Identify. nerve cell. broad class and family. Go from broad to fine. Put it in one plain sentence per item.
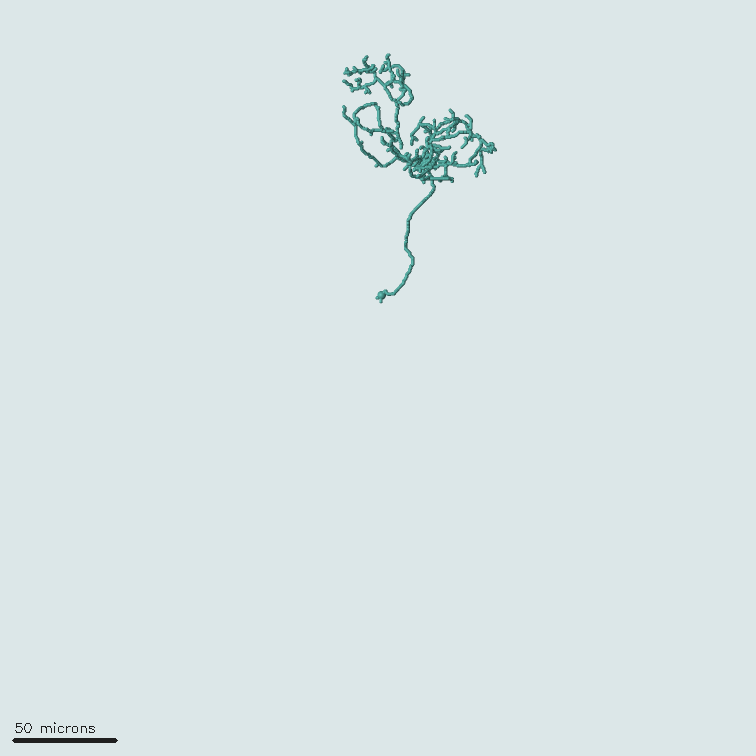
A central-brain intrinsic neuron of hemilineage LHa2.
